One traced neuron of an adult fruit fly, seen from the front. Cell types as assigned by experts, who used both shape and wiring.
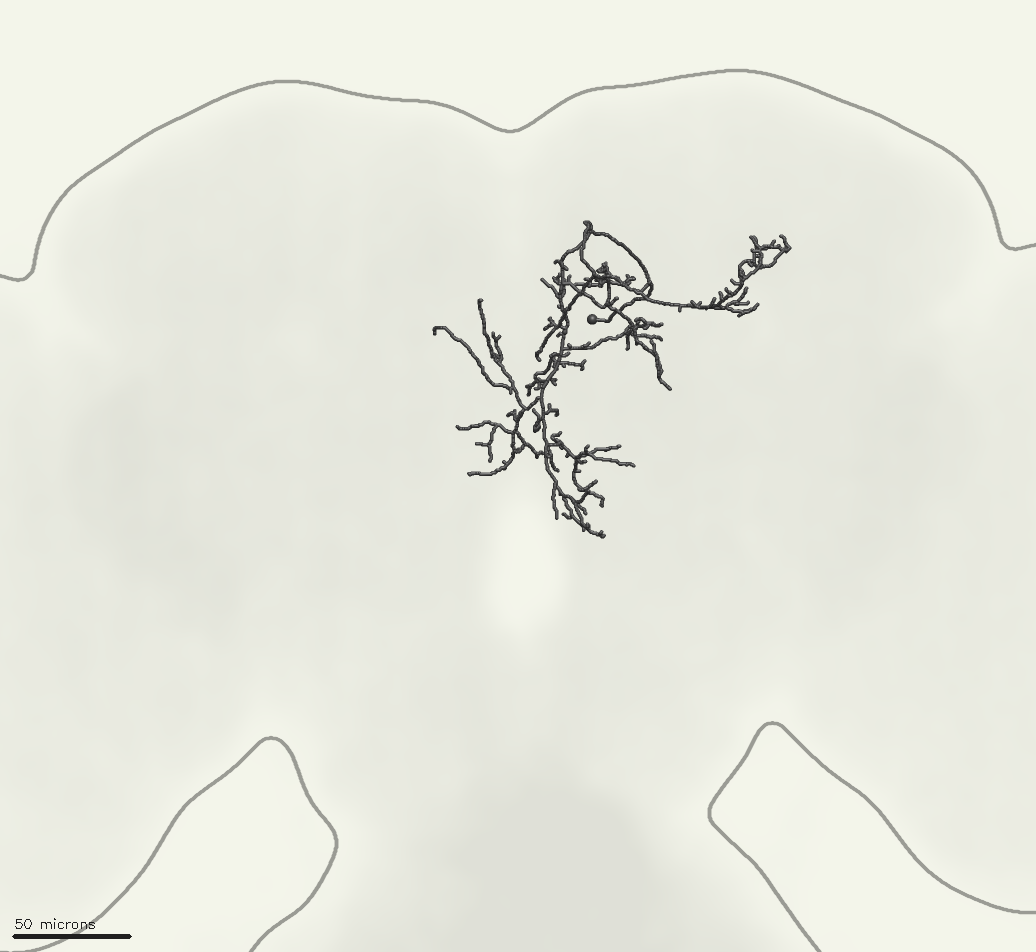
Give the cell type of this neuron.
SMP394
